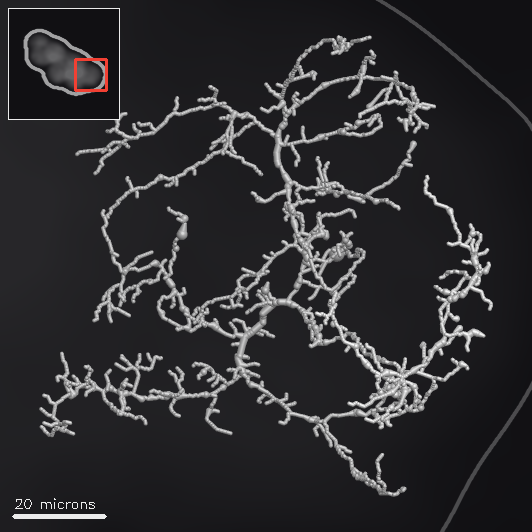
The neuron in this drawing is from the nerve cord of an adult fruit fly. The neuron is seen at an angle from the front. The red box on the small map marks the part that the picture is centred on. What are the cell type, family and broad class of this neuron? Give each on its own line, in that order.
IN20A.22A008
hemilineage 20A.22A
nerve-cord intrinsic neuron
